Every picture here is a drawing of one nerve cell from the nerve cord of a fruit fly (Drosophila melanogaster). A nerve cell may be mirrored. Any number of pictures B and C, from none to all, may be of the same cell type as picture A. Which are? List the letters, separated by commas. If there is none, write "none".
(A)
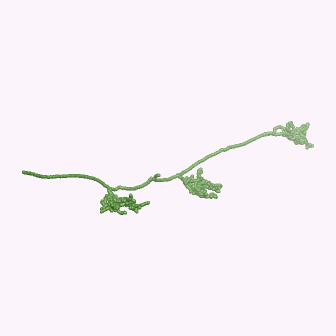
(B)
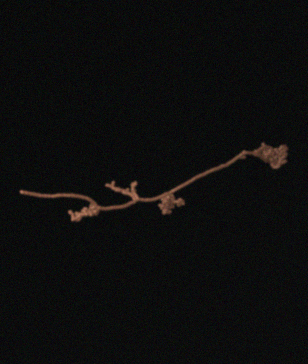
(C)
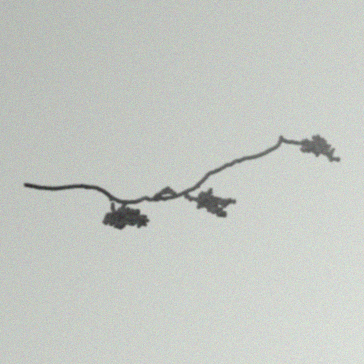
B, C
